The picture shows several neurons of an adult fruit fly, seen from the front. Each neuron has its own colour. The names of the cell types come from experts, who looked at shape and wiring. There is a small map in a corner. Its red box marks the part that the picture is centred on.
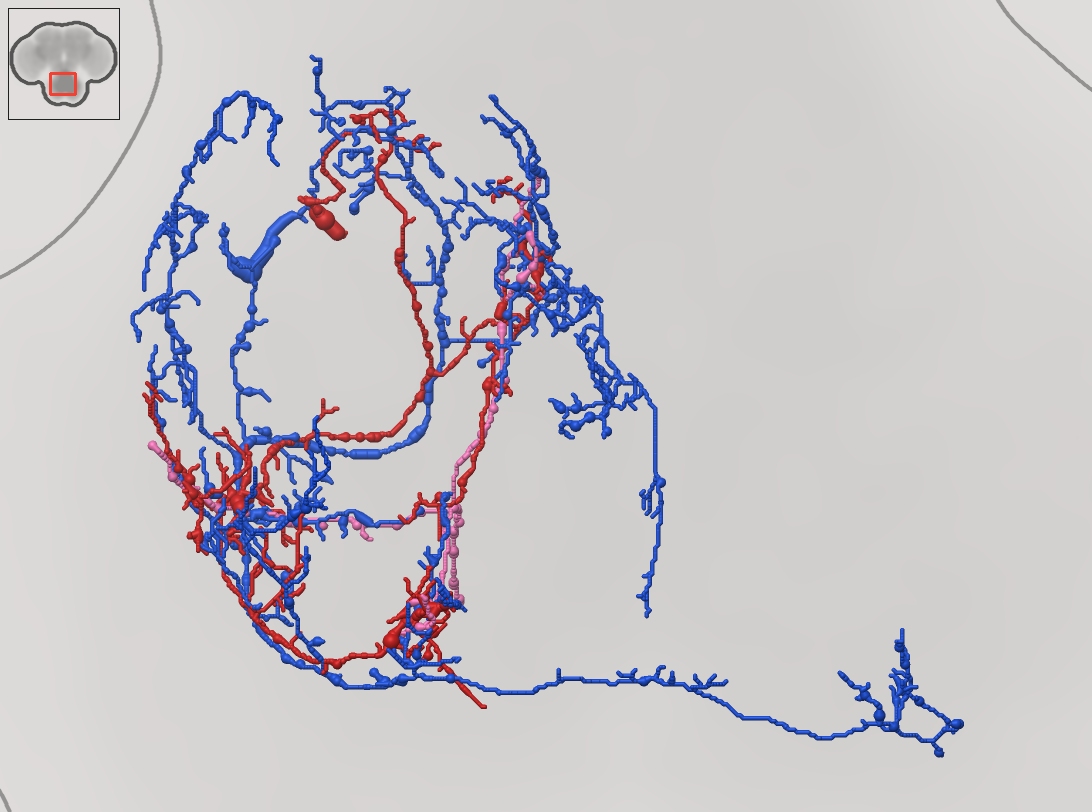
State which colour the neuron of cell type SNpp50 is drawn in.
pink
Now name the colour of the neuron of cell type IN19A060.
red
